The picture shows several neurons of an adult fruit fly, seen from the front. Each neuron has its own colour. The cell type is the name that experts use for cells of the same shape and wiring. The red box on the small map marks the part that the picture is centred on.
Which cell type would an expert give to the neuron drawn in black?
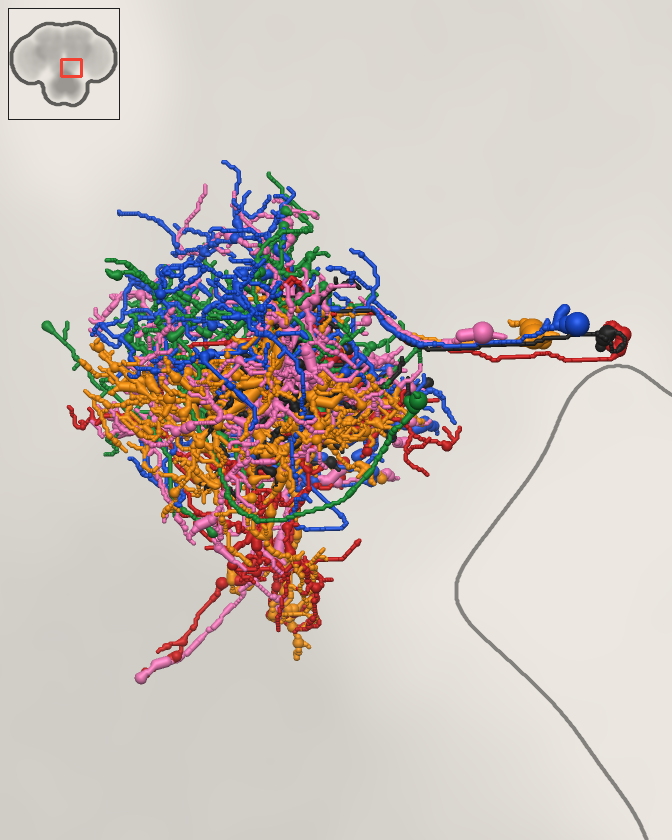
GNG387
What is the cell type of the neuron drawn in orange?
GNG172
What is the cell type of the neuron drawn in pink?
GNG165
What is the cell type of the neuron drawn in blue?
GNG237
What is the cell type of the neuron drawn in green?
GNG256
